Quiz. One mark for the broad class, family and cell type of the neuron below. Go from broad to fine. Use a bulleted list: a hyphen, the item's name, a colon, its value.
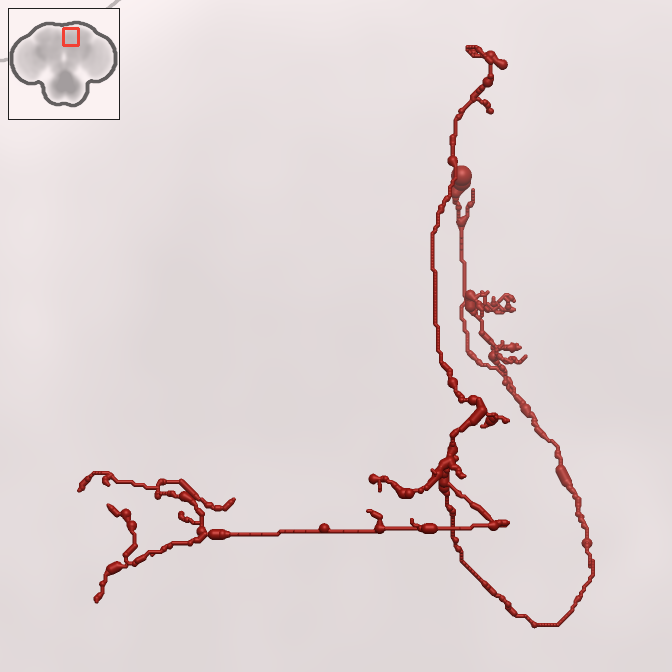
- broad class: central-brain intrinsic neuron
- family: class Kenyon Cell
- cell type: KCa'b'-ap1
